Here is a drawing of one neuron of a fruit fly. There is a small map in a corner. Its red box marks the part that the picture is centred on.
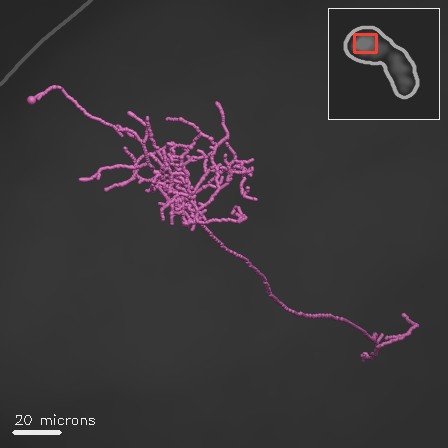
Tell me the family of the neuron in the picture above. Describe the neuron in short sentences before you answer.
The cell body is at the upper left of the picture. By the scale bar it is about 170 microns wide in this view. This is a central-brain intrinsic neuron. The family is hemilineage VLPl&d1_lateral.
